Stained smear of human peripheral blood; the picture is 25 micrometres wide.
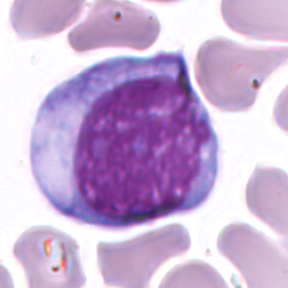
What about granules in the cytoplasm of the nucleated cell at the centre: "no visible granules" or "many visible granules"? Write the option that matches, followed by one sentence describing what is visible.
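No visible granules. No granules are visible in the cytoplasm.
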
